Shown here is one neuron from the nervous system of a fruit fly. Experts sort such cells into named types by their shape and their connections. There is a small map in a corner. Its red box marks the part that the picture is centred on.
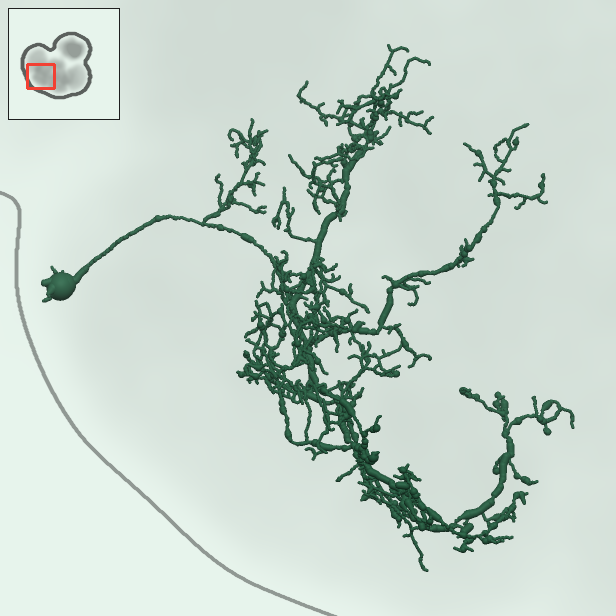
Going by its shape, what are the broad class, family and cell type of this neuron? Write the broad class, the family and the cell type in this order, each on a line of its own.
central-brain intrinsic neuron
hemilineage LHl2_dorsal
AVLP749m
